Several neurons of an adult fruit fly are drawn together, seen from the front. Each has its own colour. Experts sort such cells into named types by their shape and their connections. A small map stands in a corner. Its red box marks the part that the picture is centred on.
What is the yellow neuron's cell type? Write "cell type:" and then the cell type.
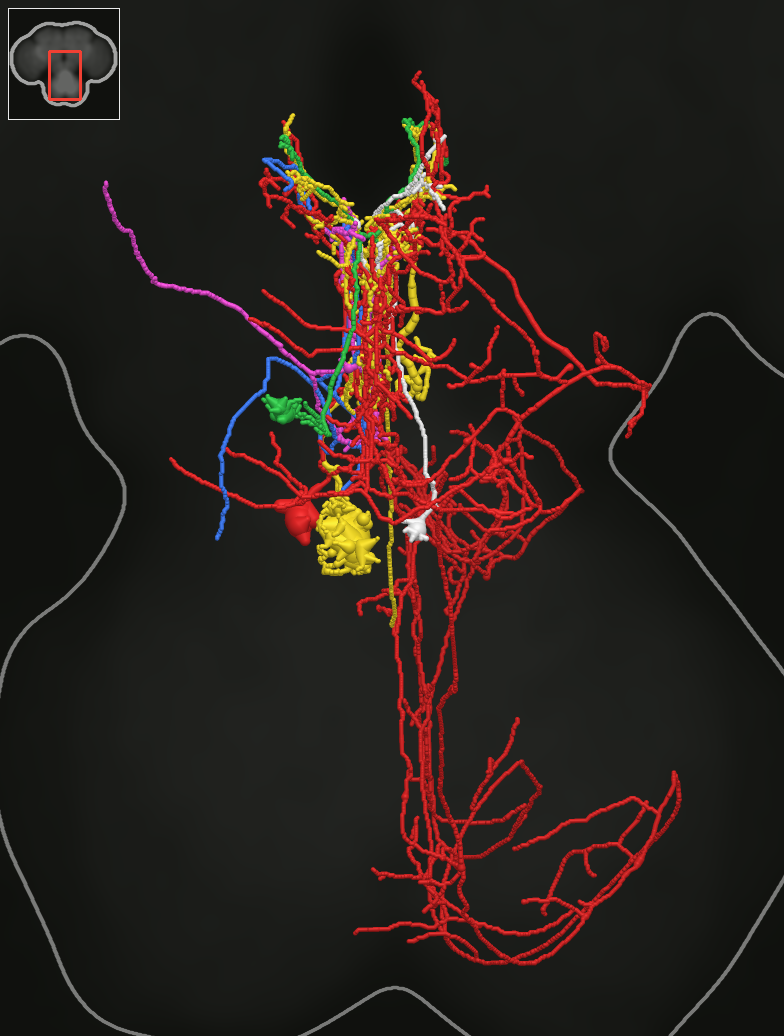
cell type: CAPA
